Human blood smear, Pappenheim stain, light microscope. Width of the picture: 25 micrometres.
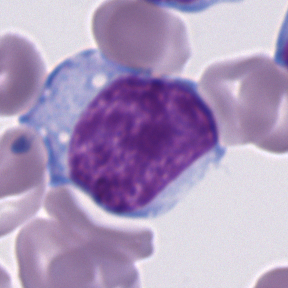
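Myeloblast at the centre of a stained smear of human peripheral blood. Its nucleus is rounded-oval, with no lobes or deep indentations, and is displaced off-centre toward the right side of the cell. A few small clear vacuoles lie in the cytoplasm on the left side. No distinct coloured granules are seen in the cytoplasm.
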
